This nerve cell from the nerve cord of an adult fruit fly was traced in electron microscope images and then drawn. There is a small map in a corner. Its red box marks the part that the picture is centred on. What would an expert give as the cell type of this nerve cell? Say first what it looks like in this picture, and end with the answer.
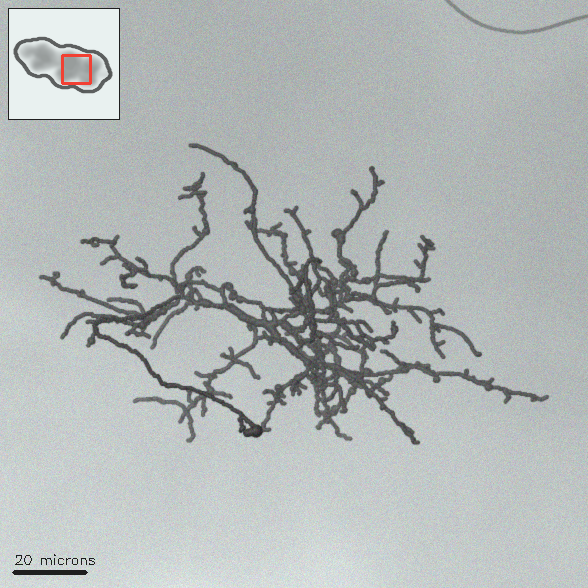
By the scale bar it is about 140 microns wide in this view. In this view it is wider than it is tall. This is a nerve-cord intrinsic neuron. The cell type is IN00A050.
